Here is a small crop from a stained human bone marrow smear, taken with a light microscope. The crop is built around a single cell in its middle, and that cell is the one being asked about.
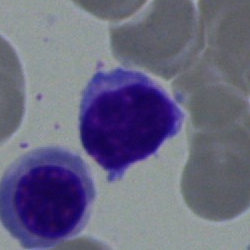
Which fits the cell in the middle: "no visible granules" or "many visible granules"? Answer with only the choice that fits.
No visible granules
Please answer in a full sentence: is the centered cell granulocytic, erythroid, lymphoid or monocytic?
The cell at the middle of the crop is designated as lymphoid in lineage.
